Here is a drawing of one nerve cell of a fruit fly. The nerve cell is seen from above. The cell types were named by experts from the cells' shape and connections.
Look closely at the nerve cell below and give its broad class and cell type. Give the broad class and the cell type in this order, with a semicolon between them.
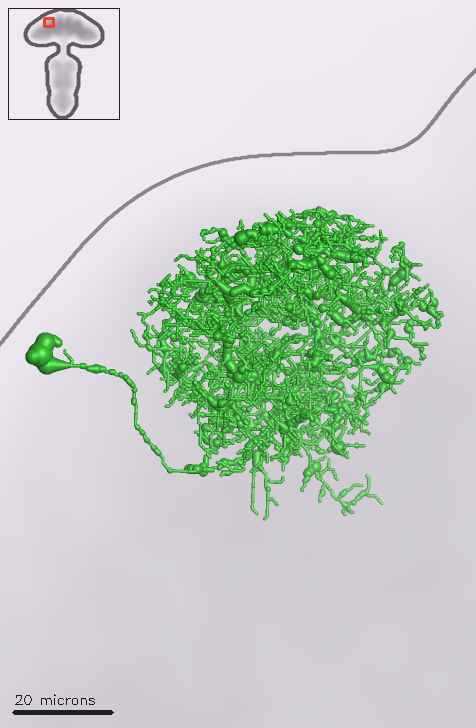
central-brain intrinsic neuron; AVLP374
